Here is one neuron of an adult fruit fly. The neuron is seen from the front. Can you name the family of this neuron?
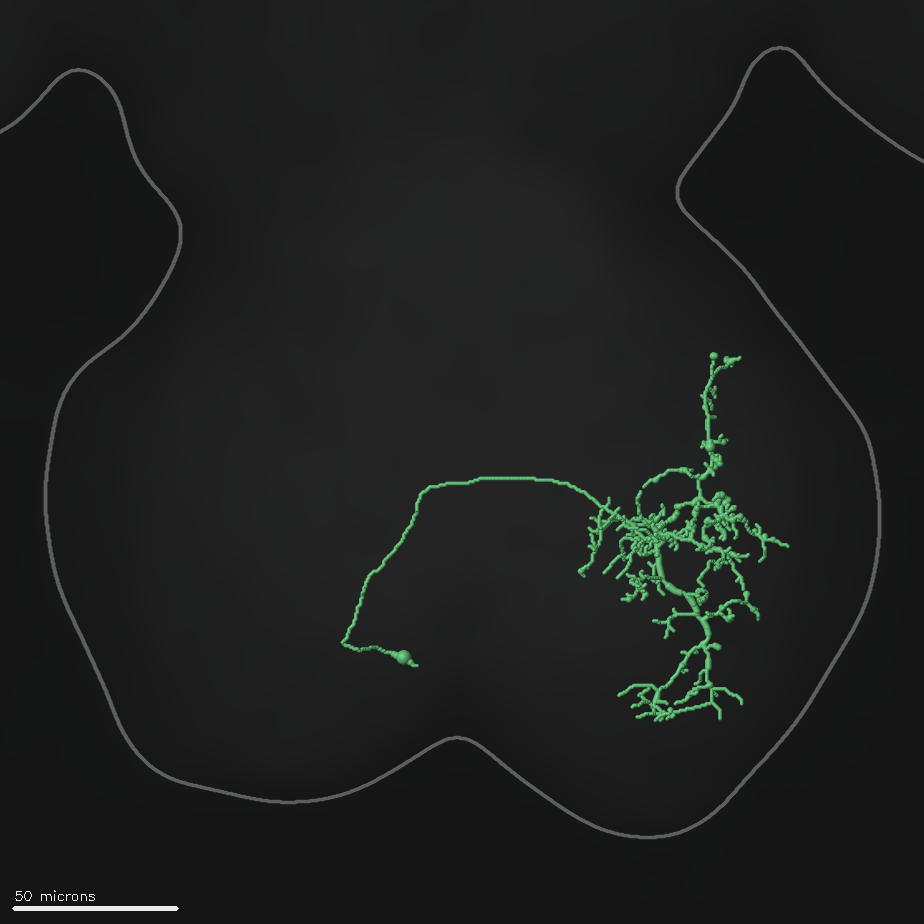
hemilineage 12B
